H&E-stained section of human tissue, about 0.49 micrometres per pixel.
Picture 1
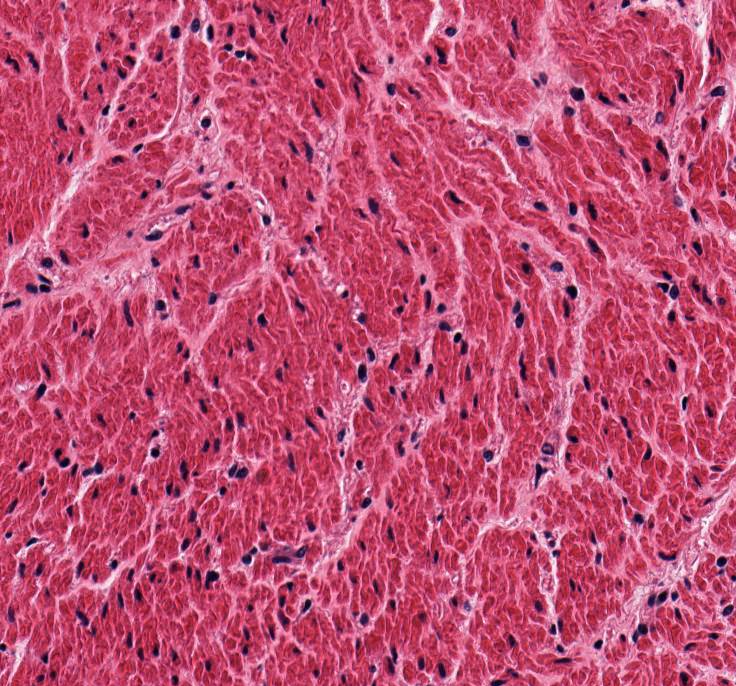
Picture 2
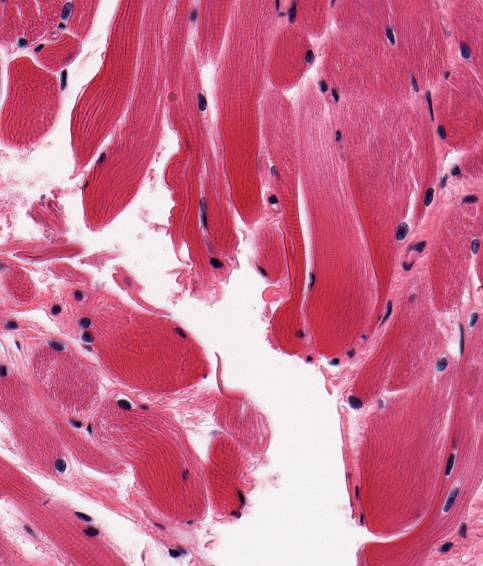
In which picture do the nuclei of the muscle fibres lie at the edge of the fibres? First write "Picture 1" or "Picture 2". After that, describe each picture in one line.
Picture 2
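Picture 1: The nuclei lie within the fibres rather than pressed against their edges.
Picture 2: The nuclei are small, dark and oval and lie mostly at the margins of the fibres.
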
